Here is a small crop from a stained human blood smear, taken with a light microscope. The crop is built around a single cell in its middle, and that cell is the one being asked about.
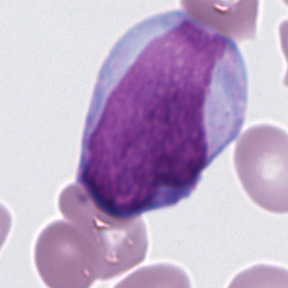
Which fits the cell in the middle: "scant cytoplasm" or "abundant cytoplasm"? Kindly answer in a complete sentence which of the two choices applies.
This cell has scant cytoplasm, no more than a thin rim.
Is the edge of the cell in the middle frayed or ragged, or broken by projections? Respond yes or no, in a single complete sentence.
No, the cell does not have a rough edge, as its outline is smooth.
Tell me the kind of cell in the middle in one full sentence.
The cell at the middle of the frame should be recorded as an atypical promyelocyte.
